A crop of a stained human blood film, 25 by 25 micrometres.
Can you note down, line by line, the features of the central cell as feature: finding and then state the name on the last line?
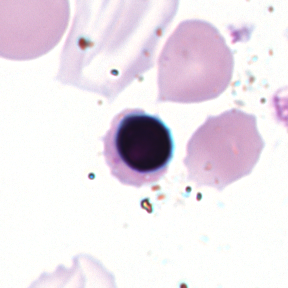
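Size: about 6 micrometres across, about 1 times as wide as a red cell lying whole in the picture
Outline: slightly uneven rather than smooth
Nucleus: round, about 5 micrometres across, filling about 60% of the cell's area
Position: nucleus off-centre toward the upper right
Chromatin: dense, almost uniformly dark purple, with no visible pattern
Cytoplasm: a narrow rim, broadest on the left and lower side
Name: normoblast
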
